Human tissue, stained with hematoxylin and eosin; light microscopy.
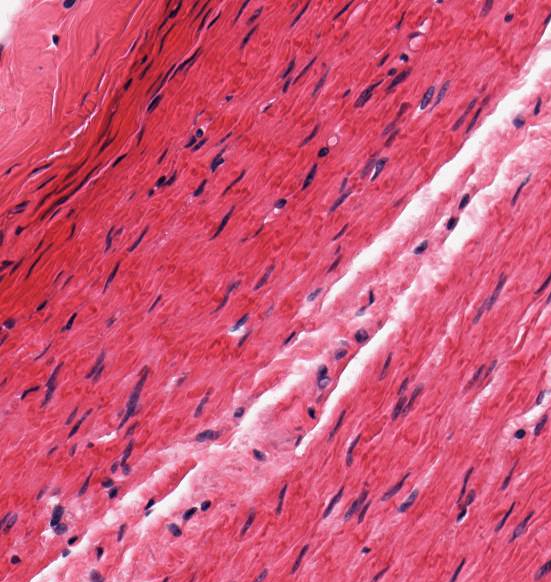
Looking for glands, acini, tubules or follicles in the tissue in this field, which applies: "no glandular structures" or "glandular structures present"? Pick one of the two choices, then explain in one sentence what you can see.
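No glandular structures. No epithelium, glands or fat cells are present anywhere in the field.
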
